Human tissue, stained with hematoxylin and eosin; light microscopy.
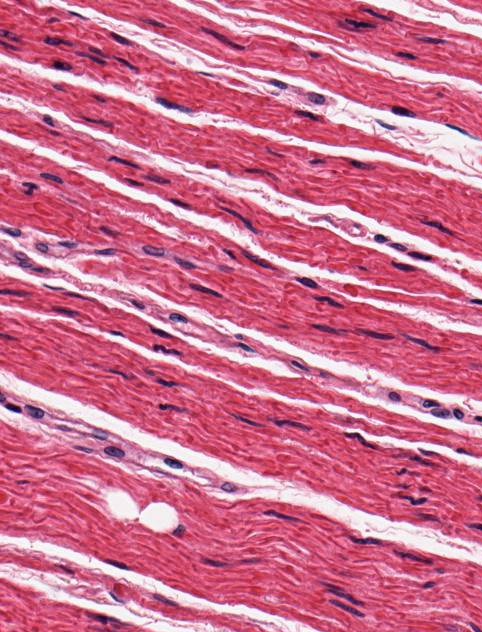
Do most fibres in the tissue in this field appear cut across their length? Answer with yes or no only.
No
